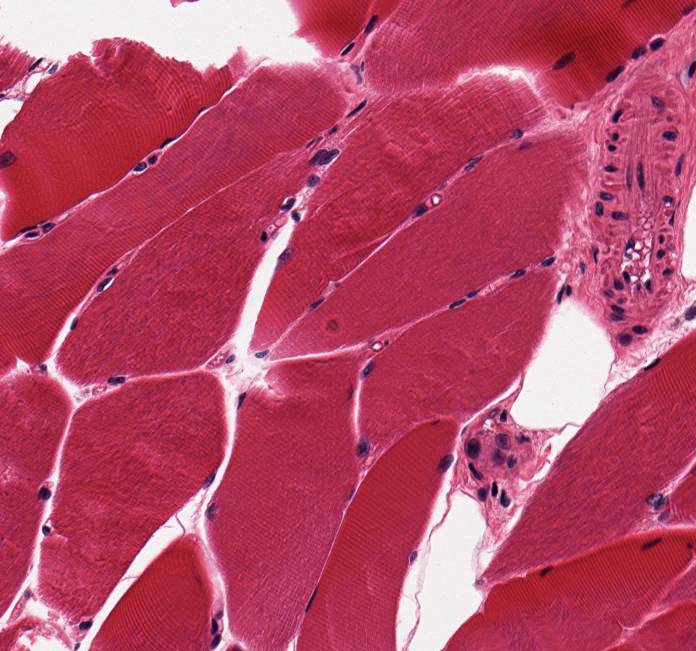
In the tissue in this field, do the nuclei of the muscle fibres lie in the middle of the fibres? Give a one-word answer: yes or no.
No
